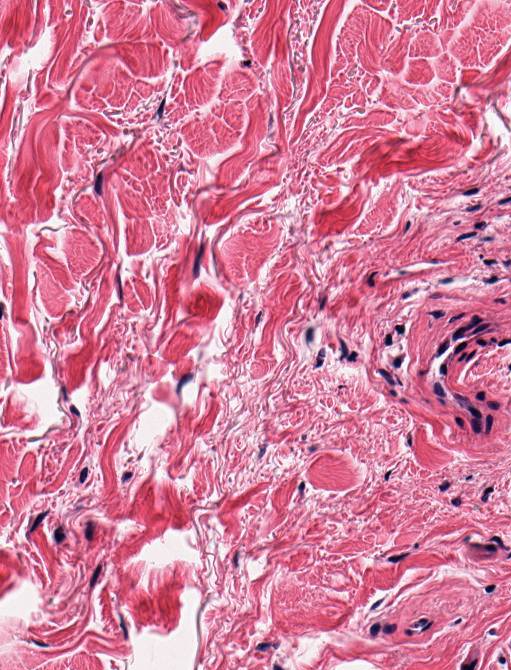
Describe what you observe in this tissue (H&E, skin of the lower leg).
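Bundles in the upper left run in many directions: some are cut across, giving rounded or polygonal profiles, and others lengthwise, appearing as wavy bands. Nuclei are sparse and dark, most of them elongated or spindle-shaped. Midway down the right edge, elongated nuclei lie concentrically in the wall of a small vessel. No epithelium is present anywhere in the field.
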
